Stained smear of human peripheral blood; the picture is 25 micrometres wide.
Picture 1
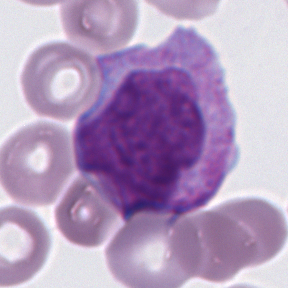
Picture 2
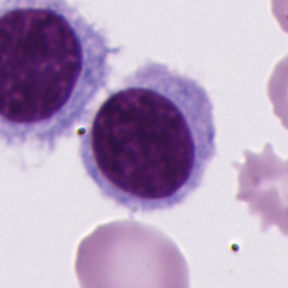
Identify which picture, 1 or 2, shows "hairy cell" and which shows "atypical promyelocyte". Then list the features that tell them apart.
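The hairy cell is in picture 2, and picture 1 holds the atypical promyelocyte. Taking the border, the atypical promyelocyte is irregular with an angular bulge at the upper right, while the hairy cell is fringed all round with fine, hair-like cytoplasmic projections. Taking the cytoplasm, the atypical promyelocyte has a broad band on the right and only a thin rim on the left, holding fine, dust-like pinkish-purple granules and no clear vacuoles. The hairy cell's cytoplasm is pale greyish-blue and contains no visible granules.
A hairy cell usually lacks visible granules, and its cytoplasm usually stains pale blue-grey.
Taking the nucleus of the hairy cell, it is round to oval with no indentation, about 10 by 9 micrometres, and its dark purple chromatin has a mottled, patchy texture. Around them, red cells press against the lower edge of the atypical promyelocyte, and a second cell with similar hair-like projections lies partly cut off at the upper left of the hairy cell's picture.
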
